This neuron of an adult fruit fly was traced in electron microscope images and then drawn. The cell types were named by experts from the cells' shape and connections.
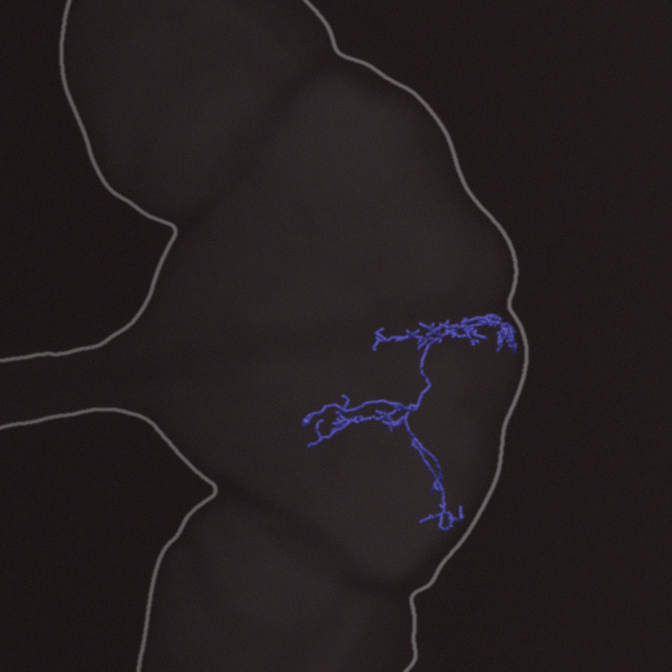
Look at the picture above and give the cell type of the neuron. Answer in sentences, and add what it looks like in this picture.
Its cell type is SMP381_b. Its broad class is central-brain intrinsic neuron. It lies in the brain. As drawn here it is about as wide as it is tall.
